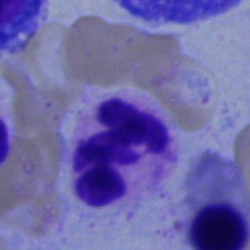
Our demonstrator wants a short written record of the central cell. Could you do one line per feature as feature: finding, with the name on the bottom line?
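Nucleus: several separate lobes
Chromatin: dense, deep purple
Cytoplasm: pale lilac-pink
Granules: fine, faint, pinkish
Name: segmented neutrophil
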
